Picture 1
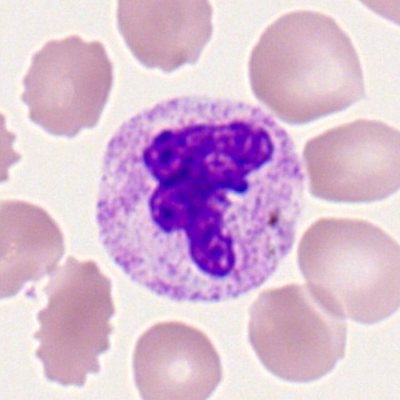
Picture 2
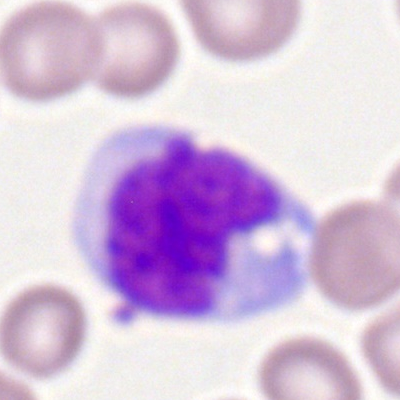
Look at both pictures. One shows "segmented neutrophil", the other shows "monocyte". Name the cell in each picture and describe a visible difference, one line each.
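In picture 1 we see a segmented neutrophil: Fine lilac granules are scattered throughout the cytoplasm.
In picture 2 we see a monocyte: No distinct granules are seen in the cytoplasm.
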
